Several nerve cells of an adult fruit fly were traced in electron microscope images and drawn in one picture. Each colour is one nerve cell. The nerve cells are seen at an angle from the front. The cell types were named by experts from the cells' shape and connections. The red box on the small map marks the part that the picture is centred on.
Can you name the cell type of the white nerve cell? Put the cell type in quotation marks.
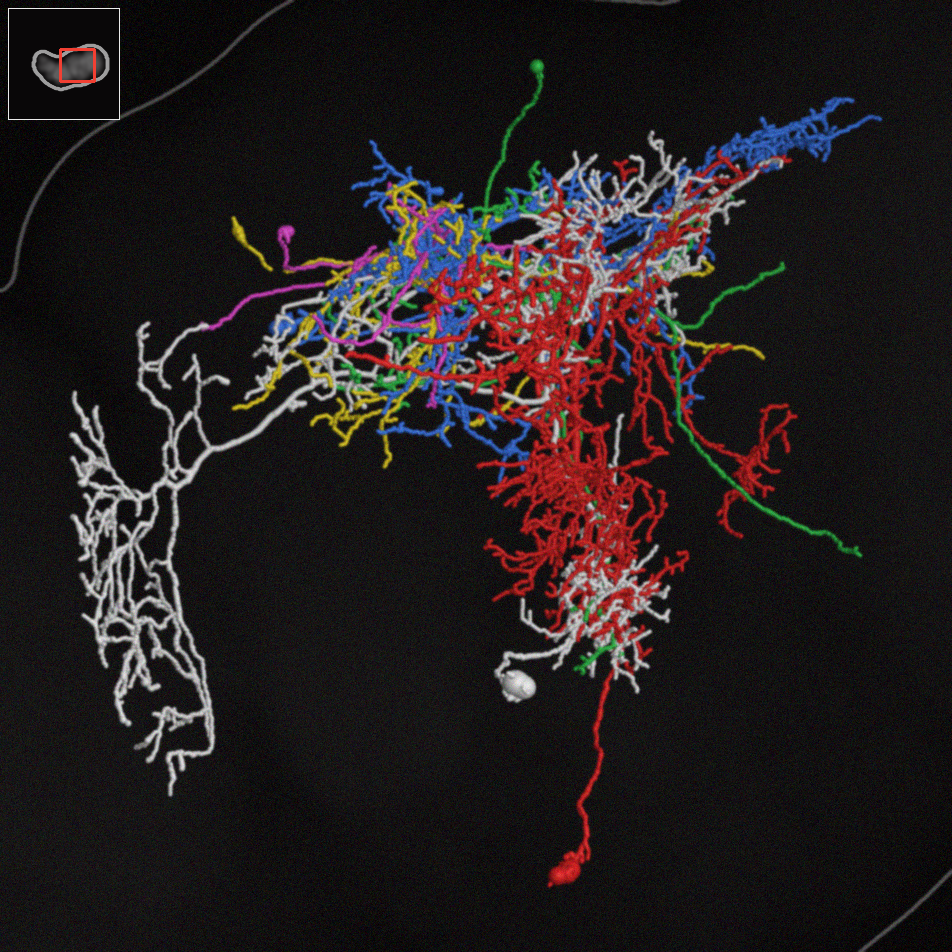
"LoVC4"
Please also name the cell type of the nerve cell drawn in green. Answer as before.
"IB016"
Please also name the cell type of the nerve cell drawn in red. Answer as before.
"AOTU064"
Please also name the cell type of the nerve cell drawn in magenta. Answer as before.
"CB1876"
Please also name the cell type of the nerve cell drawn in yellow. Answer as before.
"CB2896"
